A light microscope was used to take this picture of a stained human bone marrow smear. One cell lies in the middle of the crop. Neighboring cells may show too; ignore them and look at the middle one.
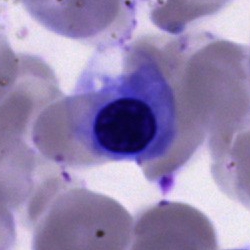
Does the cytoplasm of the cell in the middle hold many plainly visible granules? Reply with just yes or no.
No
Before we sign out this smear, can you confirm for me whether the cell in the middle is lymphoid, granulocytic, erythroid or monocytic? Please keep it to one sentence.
The cell in the crop's center is a cell of the erythroid lineage.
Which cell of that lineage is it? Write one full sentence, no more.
The crop centres on a single cell, and that cell is an erythroblast.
